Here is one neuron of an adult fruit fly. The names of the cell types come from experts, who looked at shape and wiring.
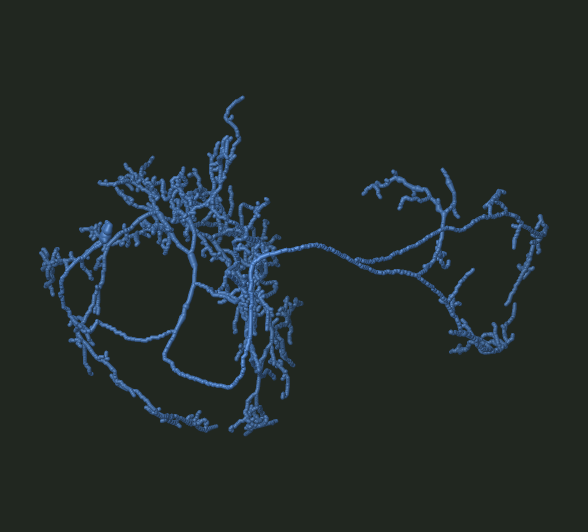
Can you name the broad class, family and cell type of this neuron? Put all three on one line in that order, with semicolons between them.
nerve-cord intrinsic neuron; hemilineage 18B; IN18B021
